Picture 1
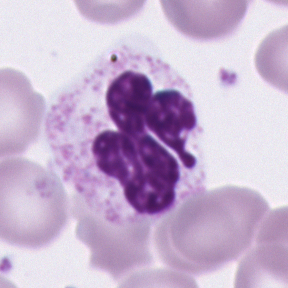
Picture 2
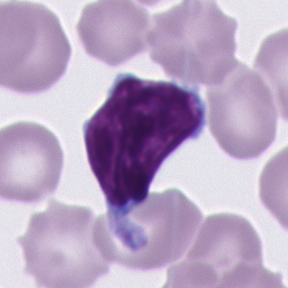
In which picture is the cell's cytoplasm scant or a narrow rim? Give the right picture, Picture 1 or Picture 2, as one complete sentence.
The nucleus occupies most of the cell in picture 2.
